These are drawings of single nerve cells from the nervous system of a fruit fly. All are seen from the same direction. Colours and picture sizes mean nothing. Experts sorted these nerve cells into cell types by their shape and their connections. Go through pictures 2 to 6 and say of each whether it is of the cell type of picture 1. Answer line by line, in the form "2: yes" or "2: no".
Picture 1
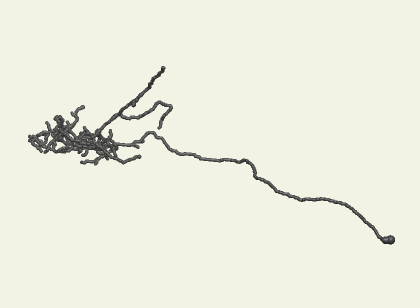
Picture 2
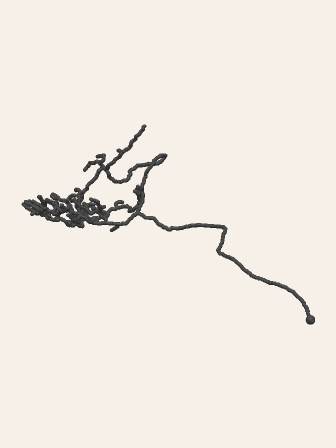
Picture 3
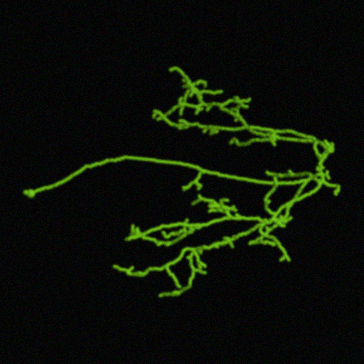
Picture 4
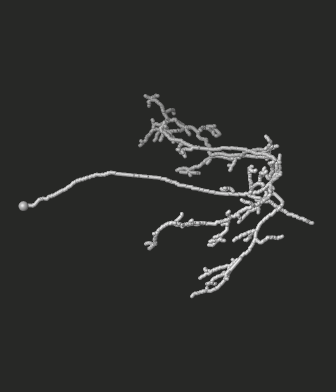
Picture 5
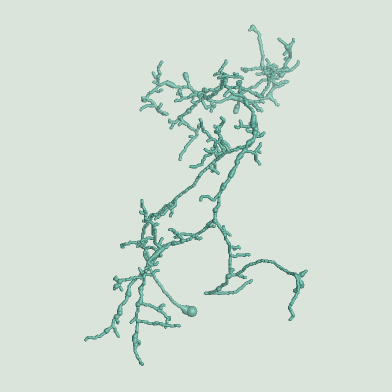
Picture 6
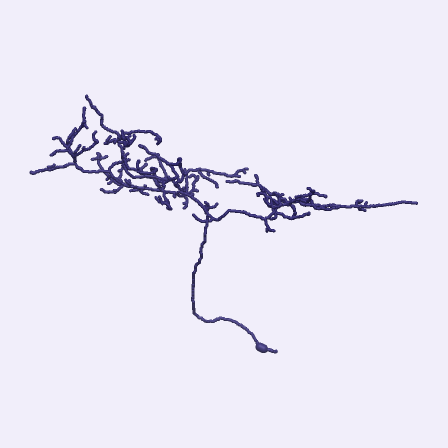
2: yes
3: no
4: no
5: no
6: no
